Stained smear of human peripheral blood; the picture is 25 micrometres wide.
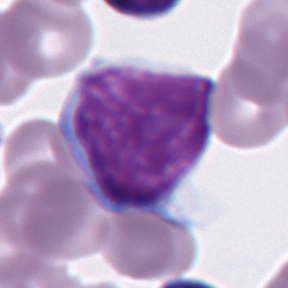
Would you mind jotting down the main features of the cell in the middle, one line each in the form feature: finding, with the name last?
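Outline: angular, fairly straight edges
Nucleus: angular, roughly four-sided
Cytoplasm: thin rim around nucleus
Rim: most visible along left and lower edges
Name: typical lymphocyte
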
